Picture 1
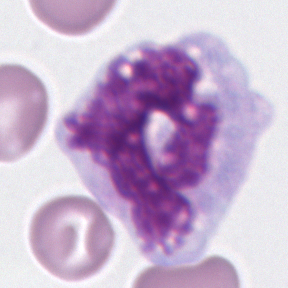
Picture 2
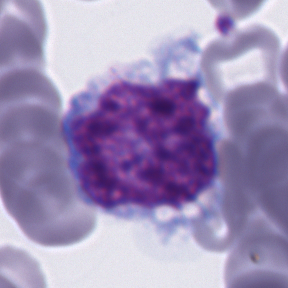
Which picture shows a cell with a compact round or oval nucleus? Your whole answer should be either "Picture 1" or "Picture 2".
Picture 2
